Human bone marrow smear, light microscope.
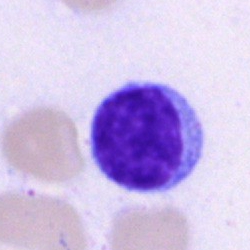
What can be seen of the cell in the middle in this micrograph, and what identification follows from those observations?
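Off-centre nucleus, pushed toward the left side of the cell. Chromatin dark purple, coarsely clumped, paler patches between clumps. No distinct nucleoli. Cytoplasm without obvious granules. Name: lymphocyte.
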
